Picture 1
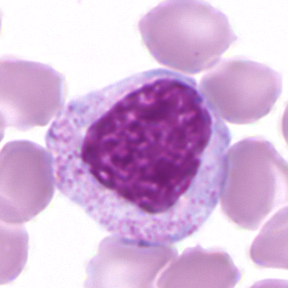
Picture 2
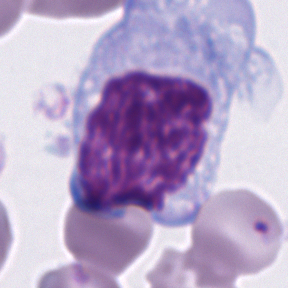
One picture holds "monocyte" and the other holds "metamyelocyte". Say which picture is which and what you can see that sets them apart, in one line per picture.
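Picture 1 is a metamyelocyte. Many fine pink-purple granules are scattered throughout the cytoplasm.
Picture 2 is a monocyte. No distinct granules are seen in the cytoplasm.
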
